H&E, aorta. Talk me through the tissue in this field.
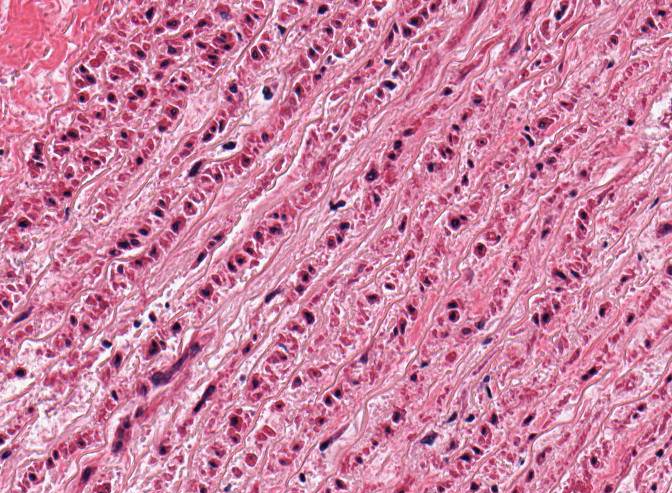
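Elongated cords and bands of cells cross the entire field, running diagonally from lower left to upper right. Between the cords, and parallel to them, run thin wavy pink fibres. Glands and fat cells are absent throughout. Many cells are separated from the surrounding fibres by narrow clear clefts, consistent with retraction artefact.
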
